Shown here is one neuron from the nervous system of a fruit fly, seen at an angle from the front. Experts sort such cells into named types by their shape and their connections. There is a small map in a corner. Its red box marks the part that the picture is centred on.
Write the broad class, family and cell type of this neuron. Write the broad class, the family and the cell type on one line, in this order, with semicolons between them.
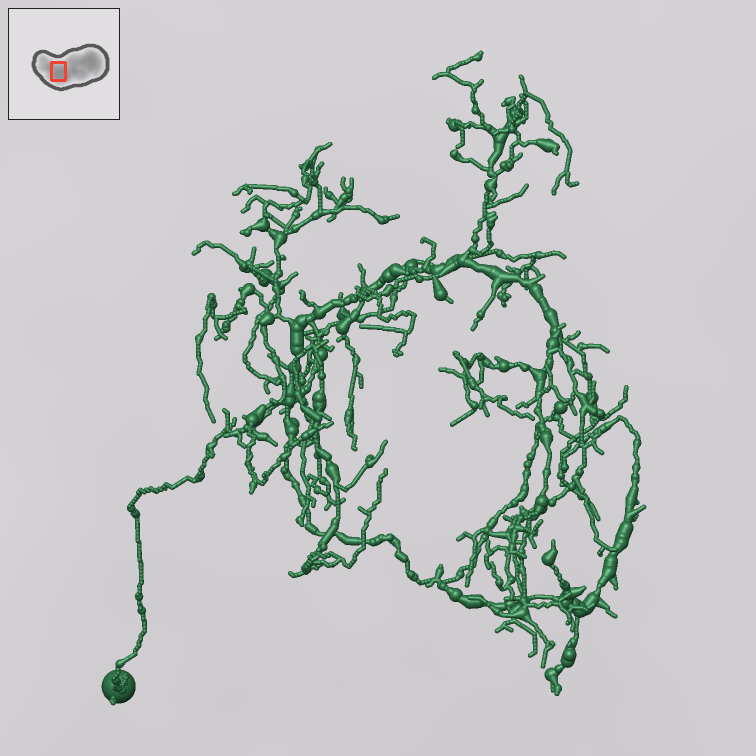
nerve-cord intrinsic neuron; hemilineage 20A.22A; IN20A.22A024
